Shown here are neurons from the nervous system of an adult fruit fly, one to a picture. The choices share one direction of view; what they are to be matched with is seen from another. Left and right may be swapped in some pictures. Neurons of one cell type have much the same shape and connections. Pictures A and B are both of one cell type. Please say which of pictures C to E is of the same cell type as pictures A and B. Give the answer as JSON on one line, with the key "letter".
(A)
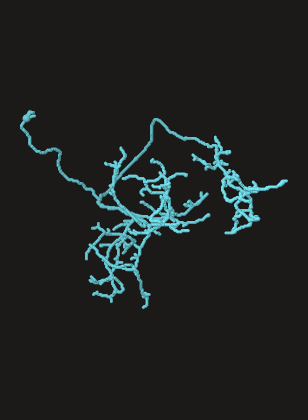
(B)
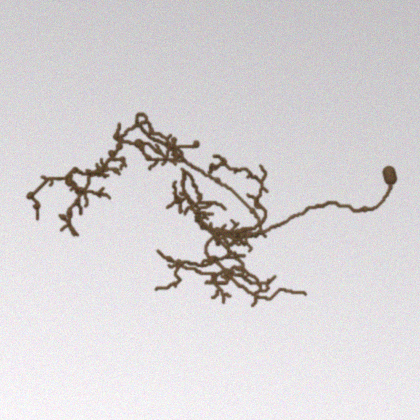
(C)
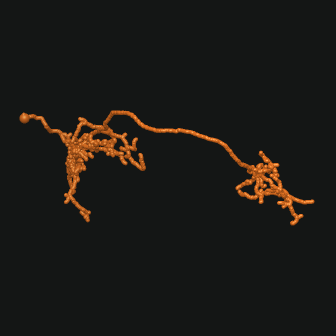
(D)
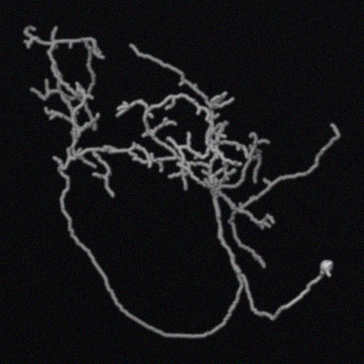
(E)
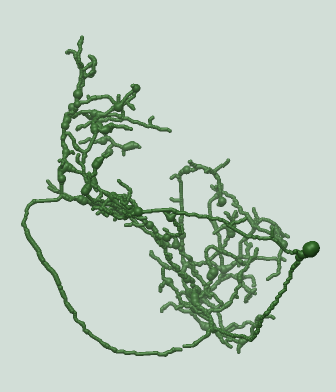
{"letter": "D"}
